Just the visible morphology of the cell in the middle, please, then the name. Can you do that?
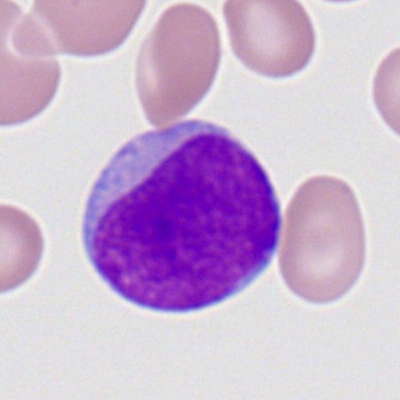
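Look first at the outline: round and smooth, with no surface projections. The nucleus fills most of the cell, leaving a crescent of pale blue cytoplasm that is widest at the upper left. You won't find any vacuoles there. This cell is a myeloblast.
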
